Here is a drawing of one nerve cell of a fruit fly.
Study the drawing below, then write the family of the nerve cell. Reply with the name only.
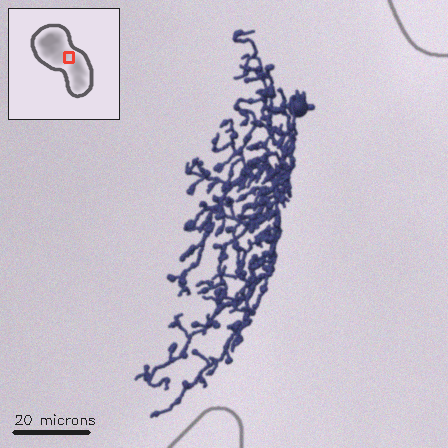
Dm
